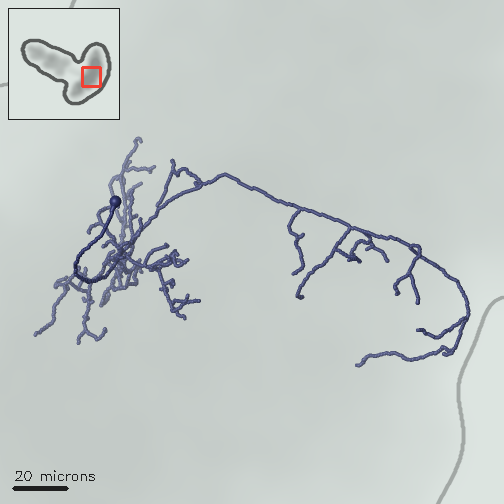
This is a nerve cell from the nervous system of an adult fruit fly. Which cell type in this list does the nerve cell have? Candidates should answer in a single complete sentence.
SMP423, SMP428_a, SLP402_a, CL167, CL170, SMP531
The cell type to which this nerve cell belongs is CL167.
